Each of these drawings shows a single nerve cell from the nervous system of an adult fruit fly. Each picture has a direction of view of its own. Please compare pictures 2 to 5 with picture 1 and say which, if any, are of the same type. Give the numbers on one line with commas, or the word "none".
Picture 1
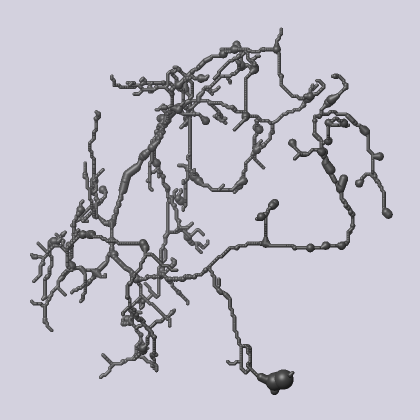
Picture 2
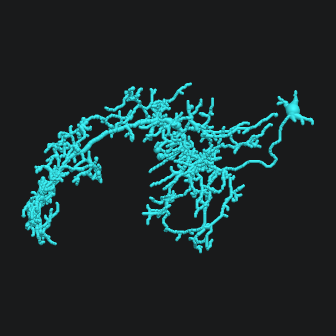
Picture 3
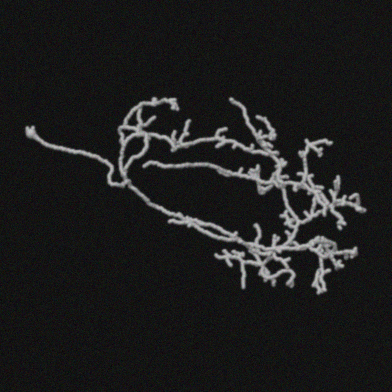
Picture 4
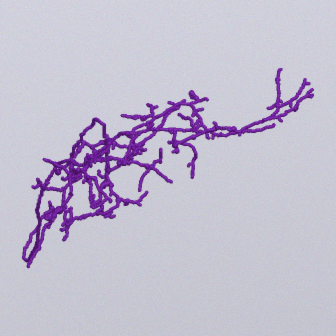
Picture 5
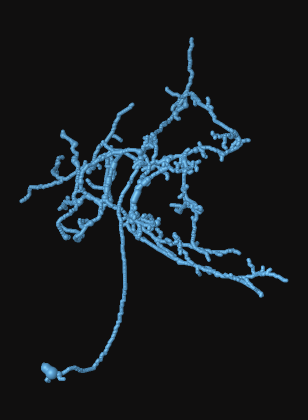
3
